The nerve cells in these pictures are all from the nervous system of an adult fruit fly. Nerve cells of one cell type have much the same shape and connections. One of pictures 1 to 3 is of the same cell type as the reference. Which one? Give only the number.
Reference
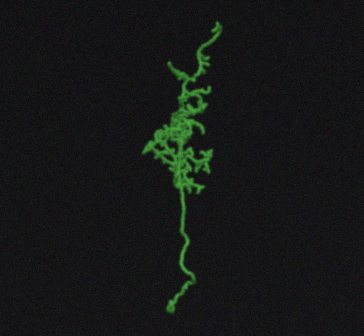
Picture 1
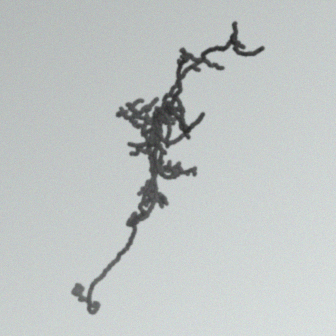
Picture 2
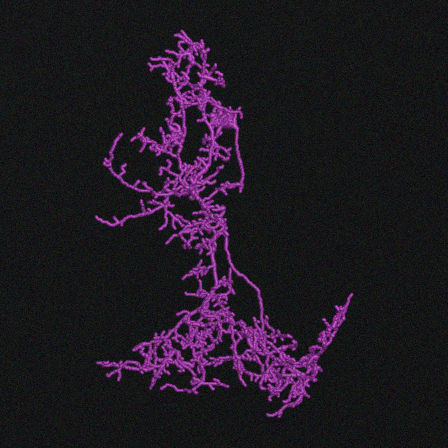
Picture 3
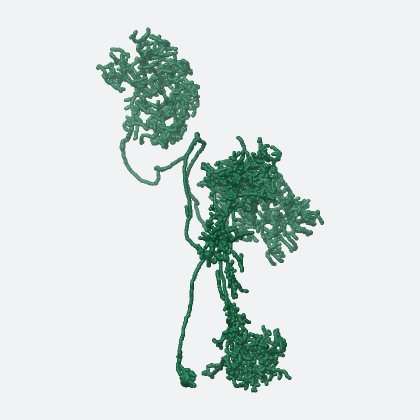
1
